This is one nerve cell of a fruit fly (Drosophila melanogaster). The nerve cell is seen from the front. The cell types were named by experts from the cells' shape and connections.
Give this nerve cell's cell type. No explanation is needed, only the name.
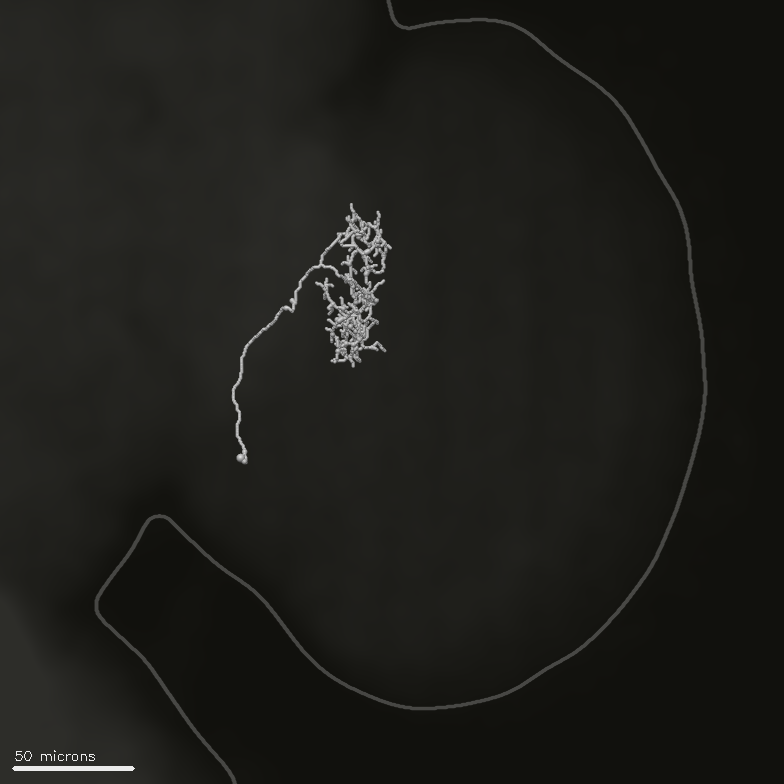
Li34b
